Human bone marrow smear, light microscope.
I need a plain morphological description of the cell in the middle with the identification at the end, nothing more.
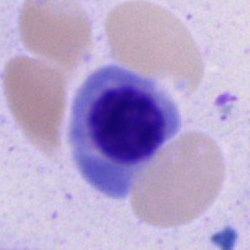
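Off-centre placement of the nucleus leaves the widest band of cytoplasm below and to its left. Neither granules nor vacuoles are visible in the cytoplasm. Red cells press into the outline, making it irregular and indented. It is an erythroblast.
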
